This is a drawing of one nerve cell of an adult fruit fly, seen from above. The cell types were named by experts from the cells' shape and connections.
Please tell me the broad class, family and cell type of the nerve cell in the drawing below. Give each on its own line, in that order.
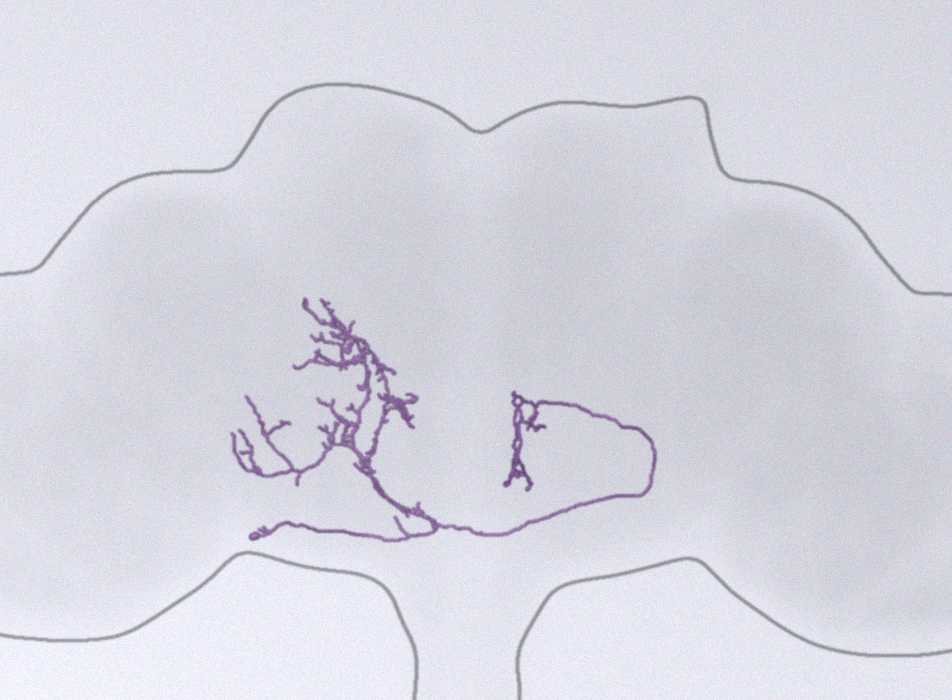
central-brain intrinsic neuron
hemilineage LB19
AMMC036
